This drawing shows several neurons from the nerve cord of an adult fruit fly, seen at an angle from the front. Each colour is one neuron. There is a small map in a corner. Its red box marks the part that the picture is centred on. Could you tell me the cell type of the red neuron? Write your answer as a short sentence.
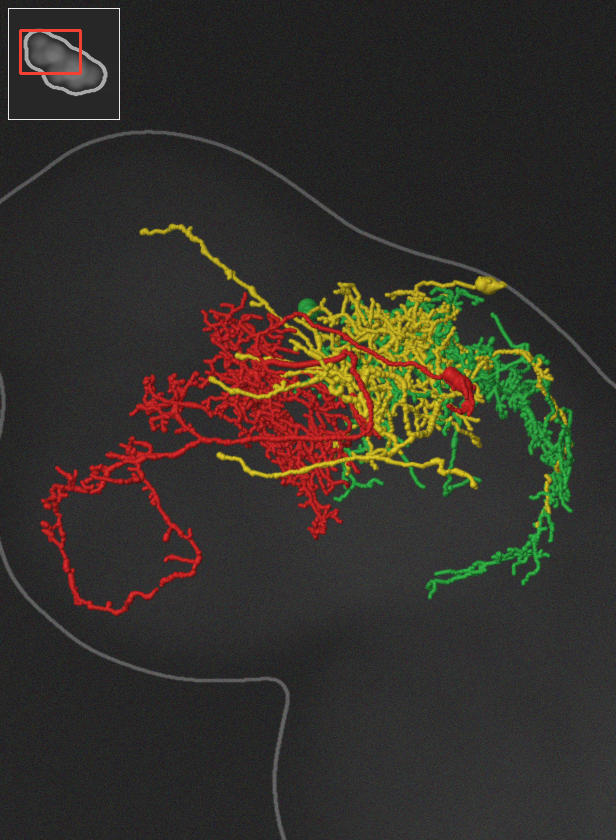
The cell type is IN19A040.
